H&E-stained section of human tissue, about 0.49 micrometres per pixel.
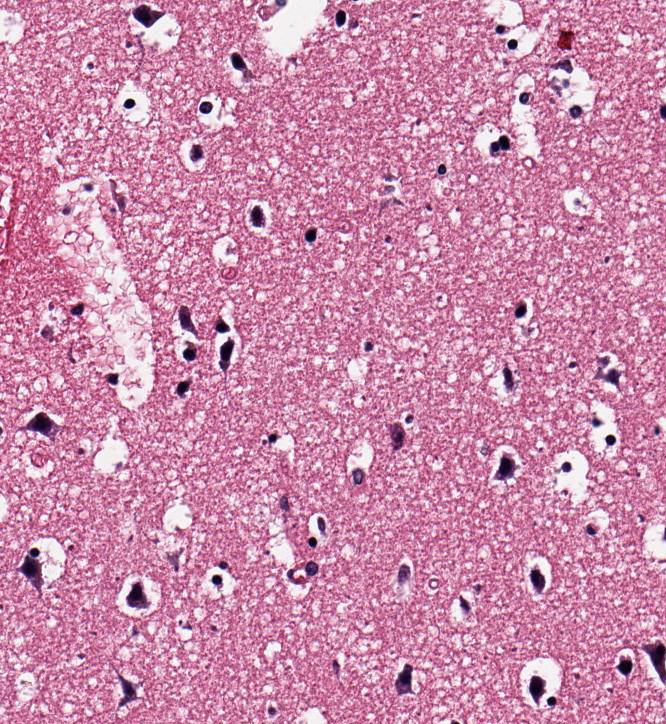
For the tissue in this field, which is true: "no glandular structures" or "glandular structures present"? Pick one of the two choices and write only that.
No glandular structures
